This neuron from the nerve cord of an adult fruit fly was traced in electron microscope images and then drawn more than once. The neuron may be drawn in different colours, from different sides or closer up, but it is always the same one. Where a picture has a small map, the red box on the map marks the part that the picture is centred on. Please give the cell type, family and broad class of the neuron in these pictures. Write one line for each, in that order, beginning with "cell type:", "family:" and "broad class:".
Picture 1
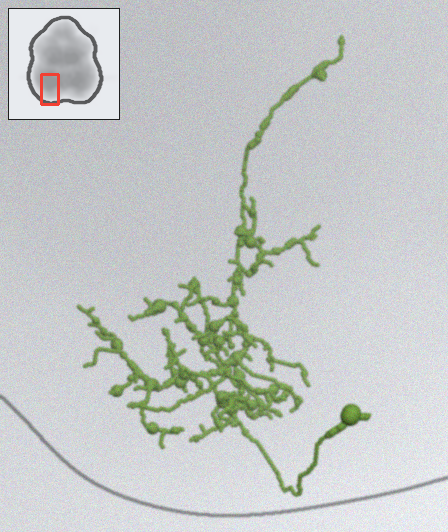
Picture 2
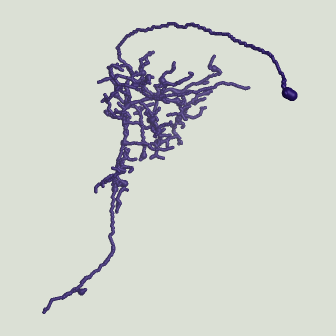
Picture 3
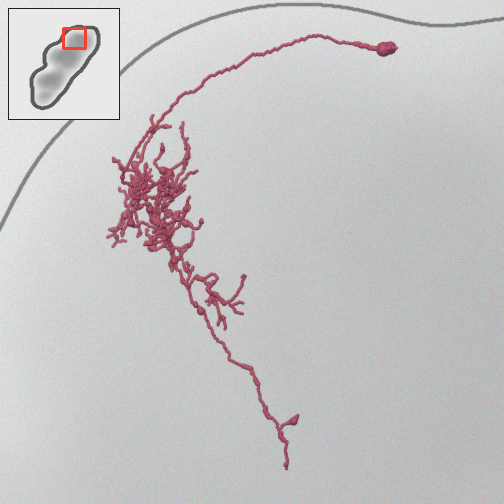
cell type: IN01B082
family: hemilineage 01B
broad class: nerve-cord intrinsic neuron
